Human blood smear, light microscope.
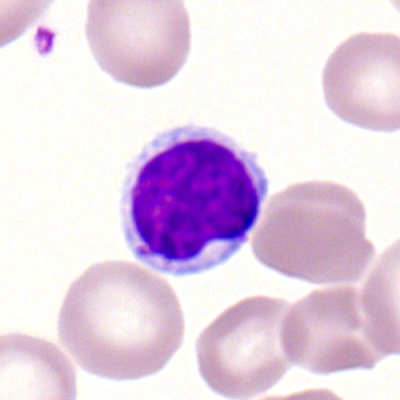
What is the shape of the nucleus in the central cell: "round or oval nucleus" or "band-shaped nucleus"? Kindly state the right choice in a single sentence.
A nucleus forming one compact round or oval mass is found in this cell.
